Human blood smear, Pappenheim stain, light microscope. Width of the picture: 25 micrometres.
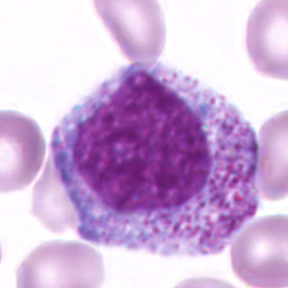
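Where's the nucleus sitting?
Off-centre toward the upper left, so the band of cytoplasm is wider on the right and below.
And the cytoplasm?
Pale lilac-blue, with many fine reddish-purple granules scattered through it, most crowded on the right side of the cell.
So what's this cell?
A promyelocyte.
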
